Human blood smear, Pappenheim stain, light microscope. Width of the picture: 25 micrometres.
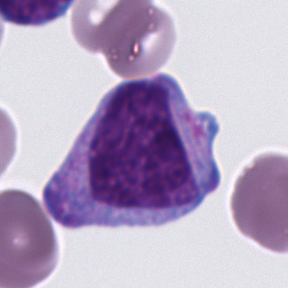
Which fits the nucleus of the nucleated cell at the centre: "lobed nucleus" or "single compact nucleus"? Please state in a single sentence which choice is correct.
There is a single undivided, compact nucleus of round, oval or kidney shape in the cell.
